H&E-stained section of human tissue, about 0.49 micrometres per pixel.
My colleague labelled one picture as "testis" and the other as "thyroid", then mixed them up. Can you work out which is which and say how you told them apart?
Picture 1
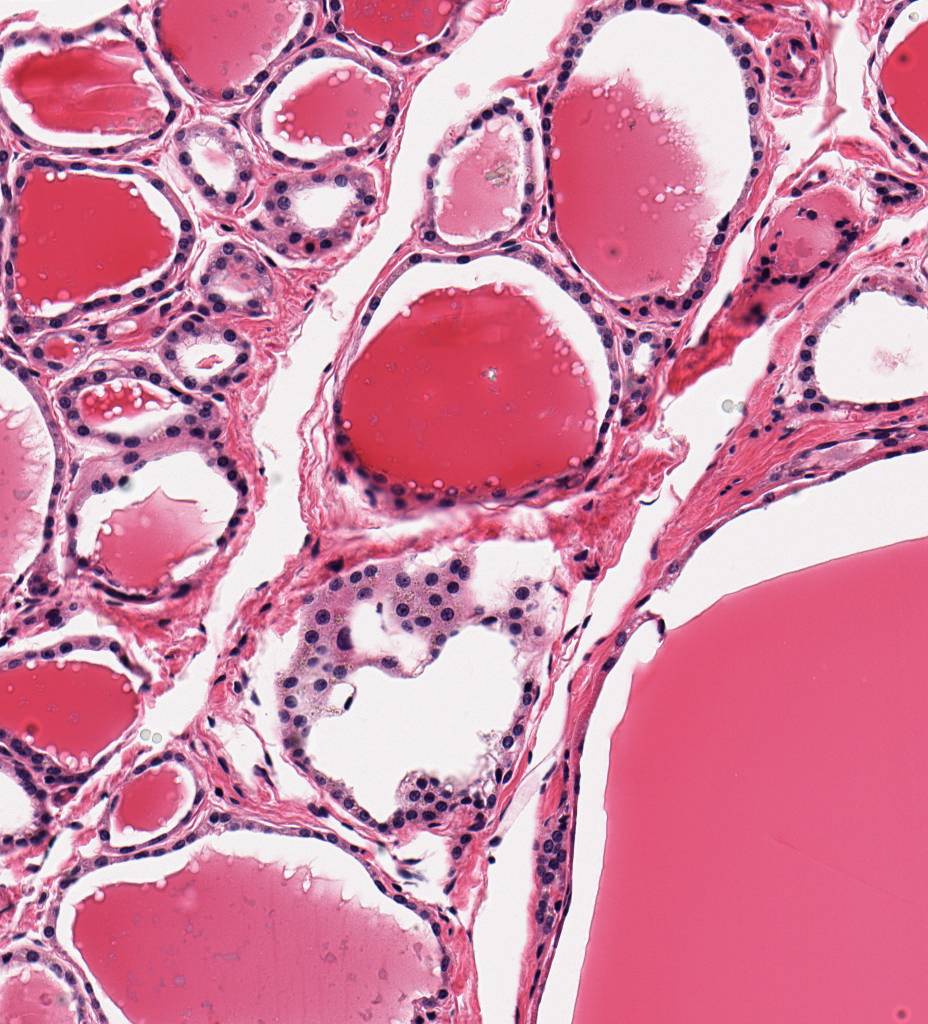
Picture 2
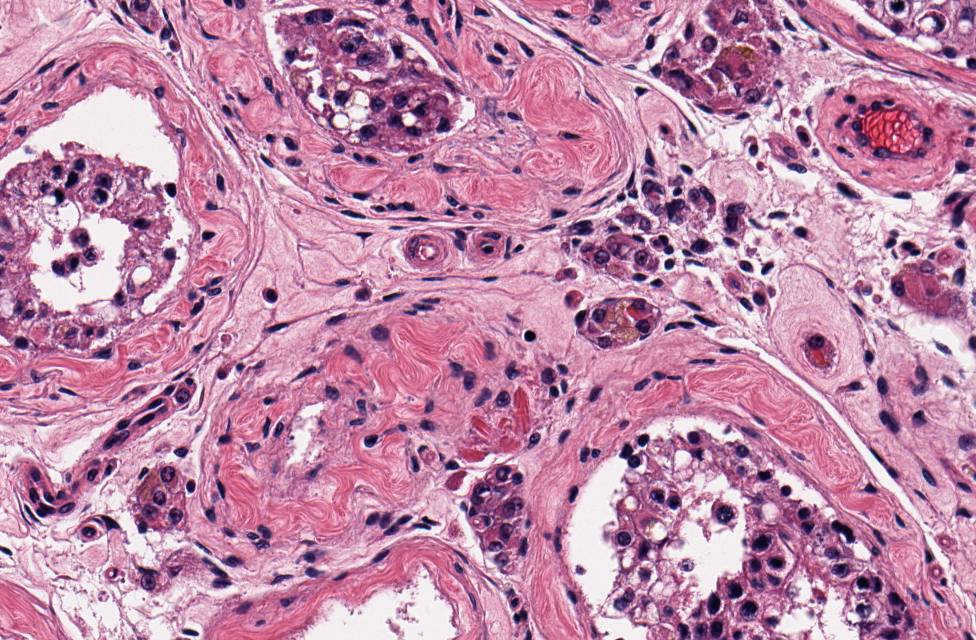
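Thyroid is the first picture; testis, the second. The thyroid's rounded follicles vary widely in size, small ones crowded at the upper left and a very large one at the lower right. They are lined by a single layer of flattened to low cuboidal cells with round dark nuclei, and most hold homogeneous pink colloid. In the testis, rounded tubules cut in cross-section are each surrounded by a thick band of wavy, layered, pink hyaline material. Between them the stroma is pale pink and loose, with scattered spindle-shaped nuclei.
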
